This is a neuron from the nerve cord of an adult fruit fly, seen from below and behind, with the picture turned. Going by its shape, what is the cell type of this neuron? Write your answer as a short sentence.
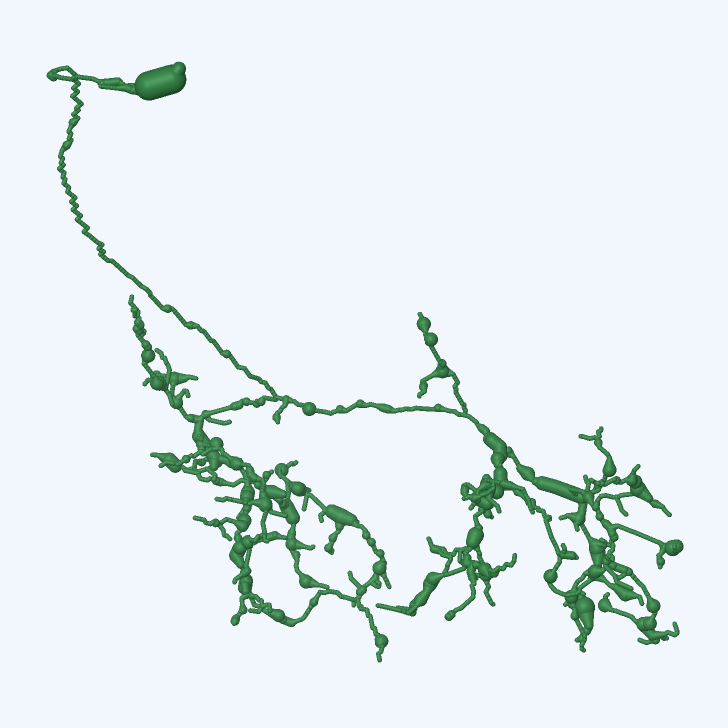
The cell type is IN13B087.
